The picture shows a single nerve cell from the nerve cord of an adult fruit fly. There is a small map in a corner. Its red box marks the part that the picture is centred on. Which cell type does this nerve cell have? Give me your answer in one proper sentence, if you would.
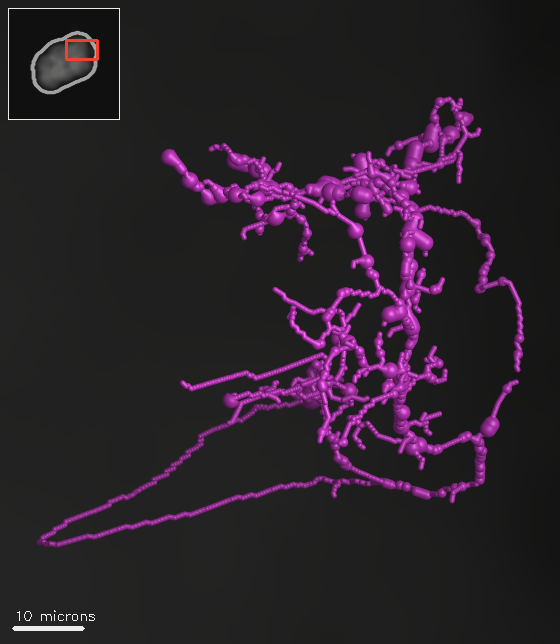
The cell type name IN02A055 applies to this nerve cell.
